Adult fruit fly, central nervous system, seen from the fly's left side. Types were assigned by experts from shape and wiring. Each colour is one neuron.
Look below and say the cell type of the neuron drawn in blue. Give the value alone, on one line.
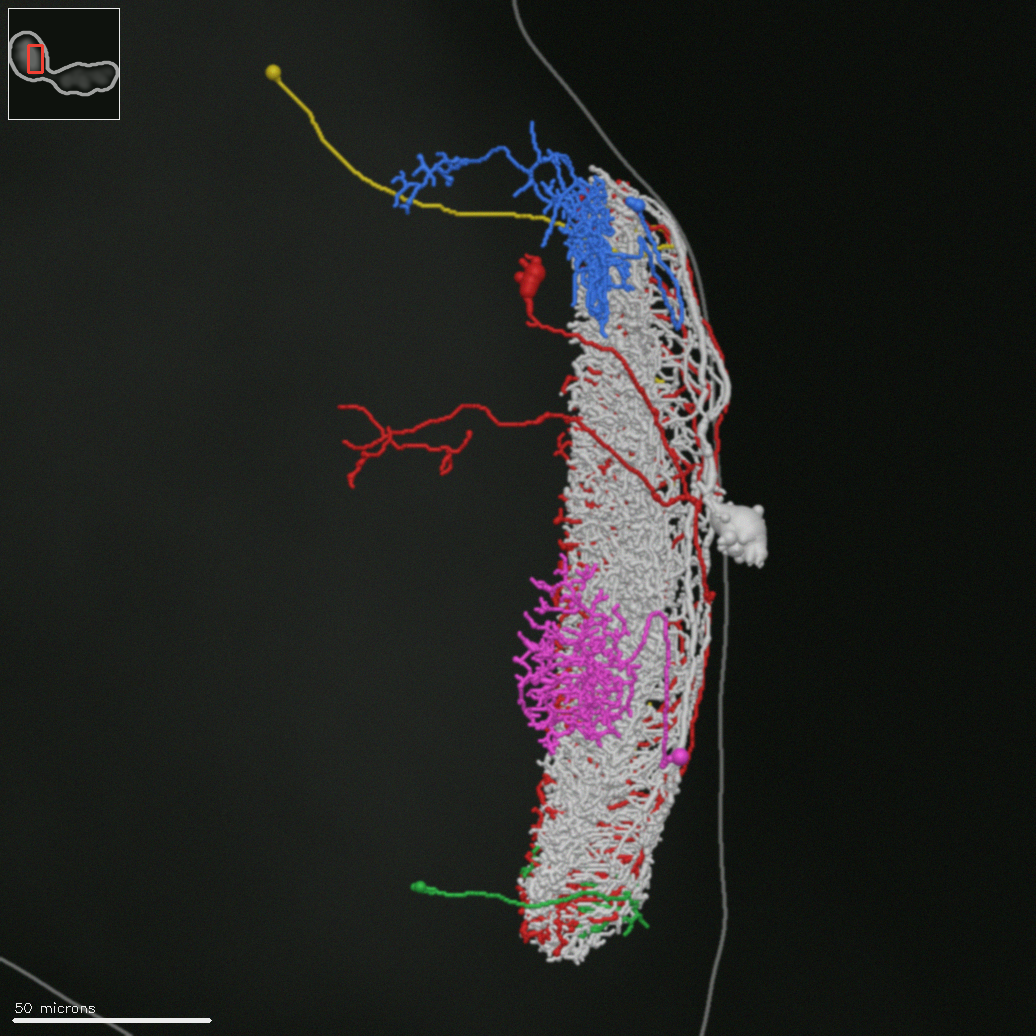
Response: Tlp13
